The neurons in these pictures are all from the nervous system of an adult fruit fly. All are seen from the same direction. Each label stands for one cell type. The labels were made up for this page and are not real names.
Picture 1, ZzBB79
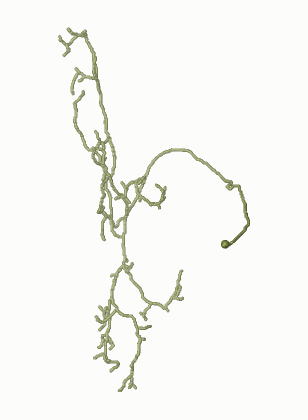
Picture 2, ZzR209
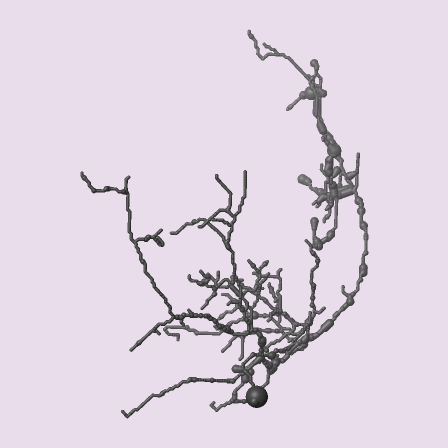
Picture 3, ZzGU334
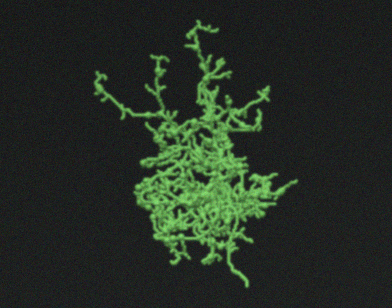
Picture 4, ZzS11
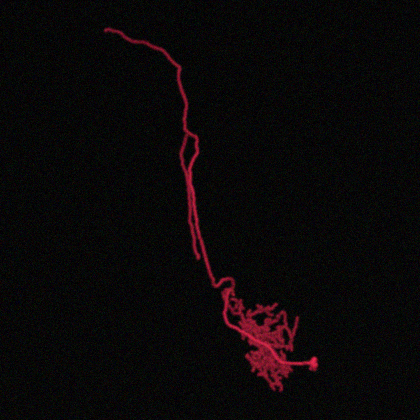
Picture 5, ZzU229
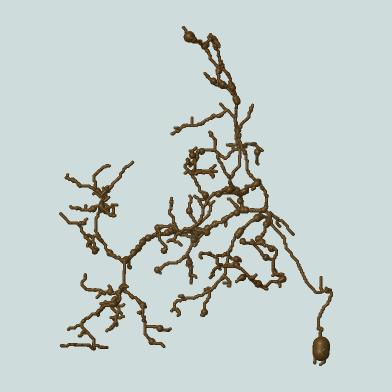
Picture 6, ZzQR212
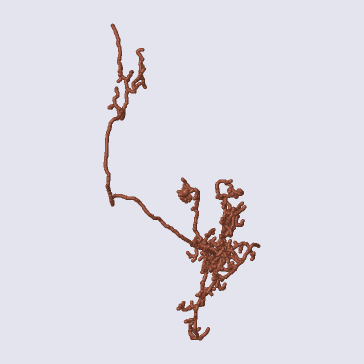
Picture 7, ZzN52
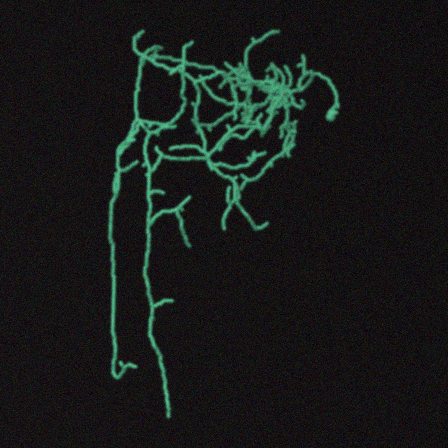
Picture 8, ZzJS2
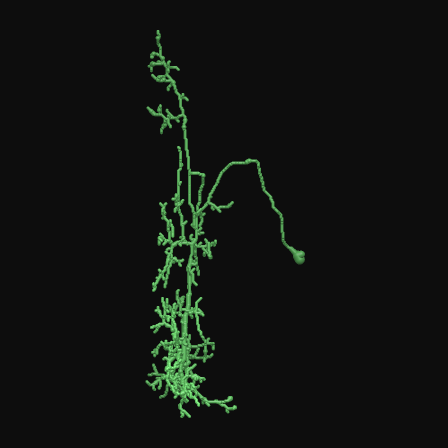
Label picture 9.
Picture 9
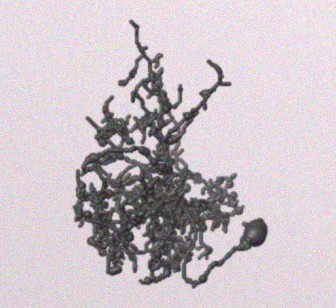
ZzGU334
